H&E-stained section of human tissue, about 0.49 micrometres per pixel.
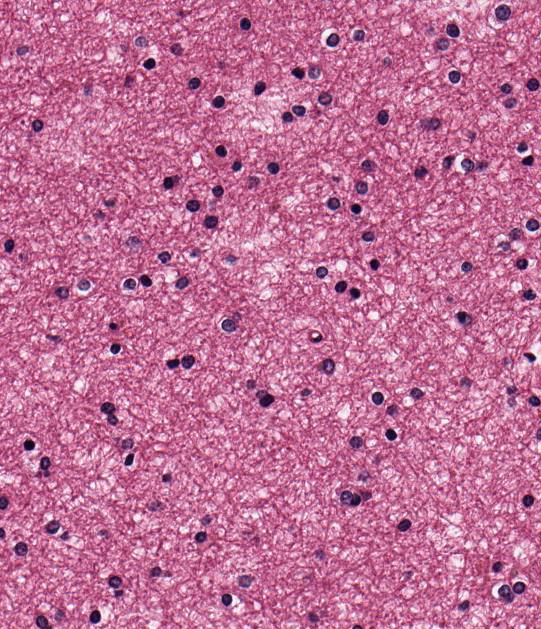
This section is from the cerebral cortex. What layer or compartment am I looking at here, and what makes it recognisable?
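This tissue is white matter, an even pink fibrillary meshwork with scattered nuclei and no glands, tubules or organised units. First, many small clear spaces make the meshwork spongy.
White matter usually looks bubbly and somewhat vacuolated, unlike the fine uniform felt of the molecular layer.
Second, its nuclei are small, round and dark. Third, no large cell with abundant cytoplasm and big nucleus appears.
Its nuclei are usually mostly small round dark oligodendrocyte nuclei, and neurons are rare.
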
